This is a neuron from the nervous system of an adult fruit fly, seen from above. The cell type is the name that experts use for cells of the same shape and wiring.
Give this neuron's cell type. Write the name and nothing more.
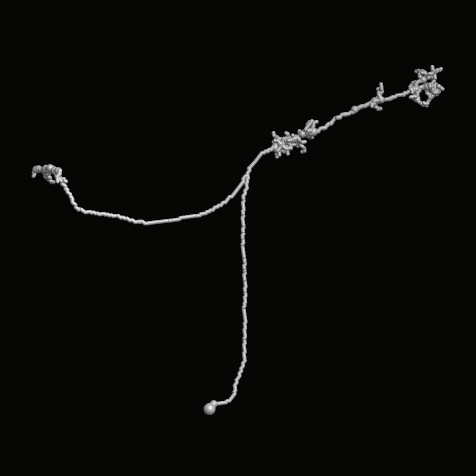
T2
